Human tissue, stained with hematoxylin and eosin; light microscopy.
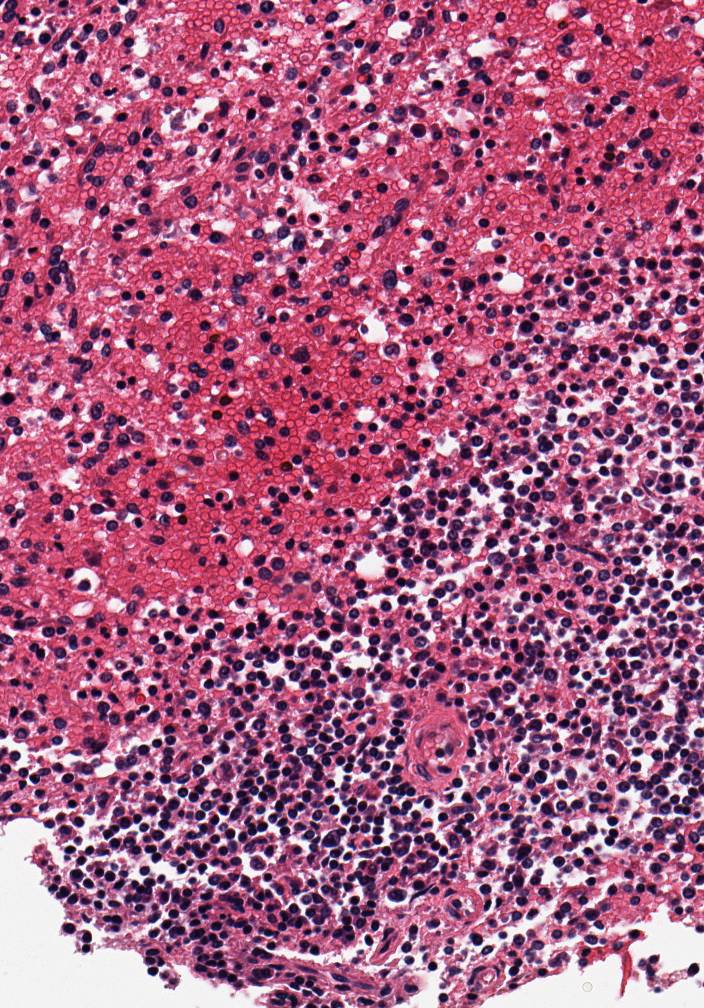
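Spleen: densely packed red blood cells fill the upper left, erythrocytes edge to edge as small pink rounded profiles. Lymphocytes with small round dark nuclei and scant cytoplasm crowd the lower right. A small thick-walled arteriole with a concentric pink wall sits among them, lower centre.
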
